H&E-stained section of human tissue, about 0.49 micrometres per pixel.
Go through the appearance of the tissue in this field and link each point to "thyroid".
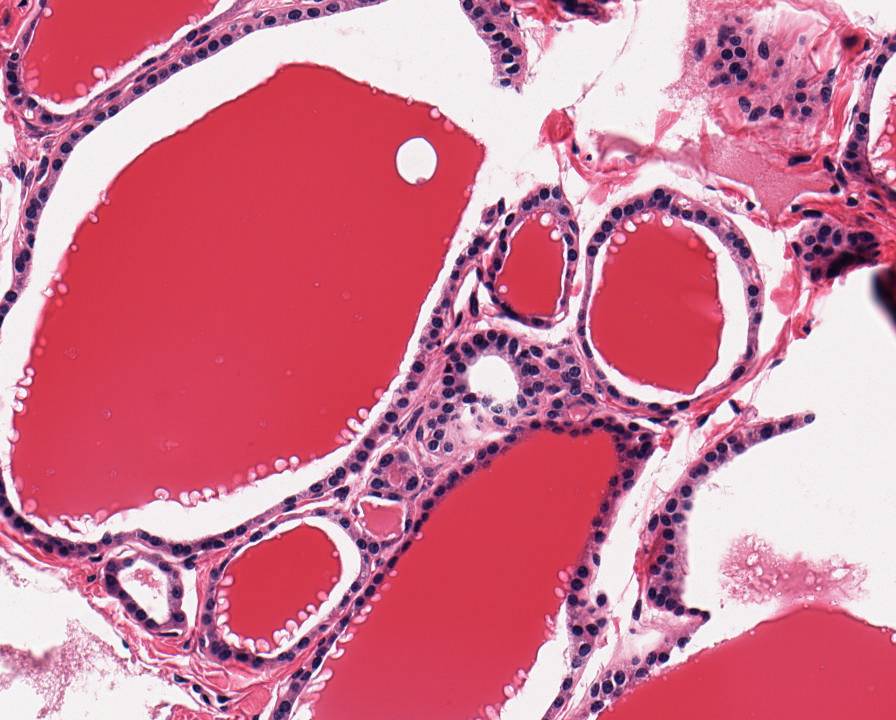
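The tissue is thyroid.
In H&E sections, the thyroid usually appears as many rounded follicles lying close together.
The field agrees with this: it is made up of closed round to oval follicles.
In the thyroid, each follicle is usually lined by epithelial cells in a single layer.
Here, likewise, each follicle is lined by a single layer of low cuboidal epithelial cells. The follicles vary widely in size, the largest lying in the upper left, while several small follicles cluster in the centre between the larger ones. The follicle lumens are filled with homogeneous, deeply eosinophilic pink-red material.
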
